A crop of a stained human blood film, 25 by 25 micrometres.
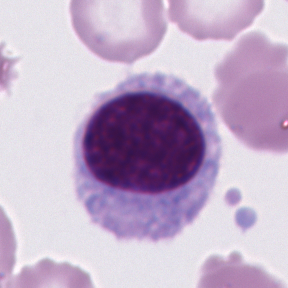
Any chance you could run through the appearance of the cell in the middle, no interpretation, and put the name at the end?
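Outline: roughly round, the edge slightly uneven and fuzzy; size about 14 micrometres across. Nucleus: a smooth oval of about 11 by 9 micrometres, with no indentation or lobes, filling about 50% of the cell's area. Position: off-centre toward the top, so the widest band of cytoplasm lies below it. Cytoplasm: pale greyish blue, mottled and slightly foamy. Name: hairy cell.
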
